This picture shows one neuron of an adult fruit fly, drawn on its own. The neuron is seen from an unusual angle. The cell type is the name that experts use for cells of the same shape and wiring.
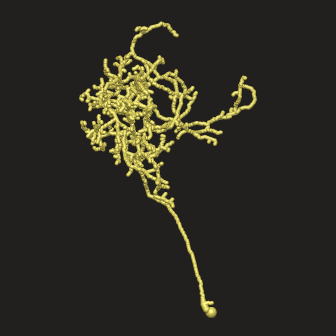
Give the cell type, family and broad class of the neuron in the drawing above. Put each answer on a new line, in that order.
AVLP337
hemilineage VLPl&p1_lateral
central-brain intrinsic neuron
